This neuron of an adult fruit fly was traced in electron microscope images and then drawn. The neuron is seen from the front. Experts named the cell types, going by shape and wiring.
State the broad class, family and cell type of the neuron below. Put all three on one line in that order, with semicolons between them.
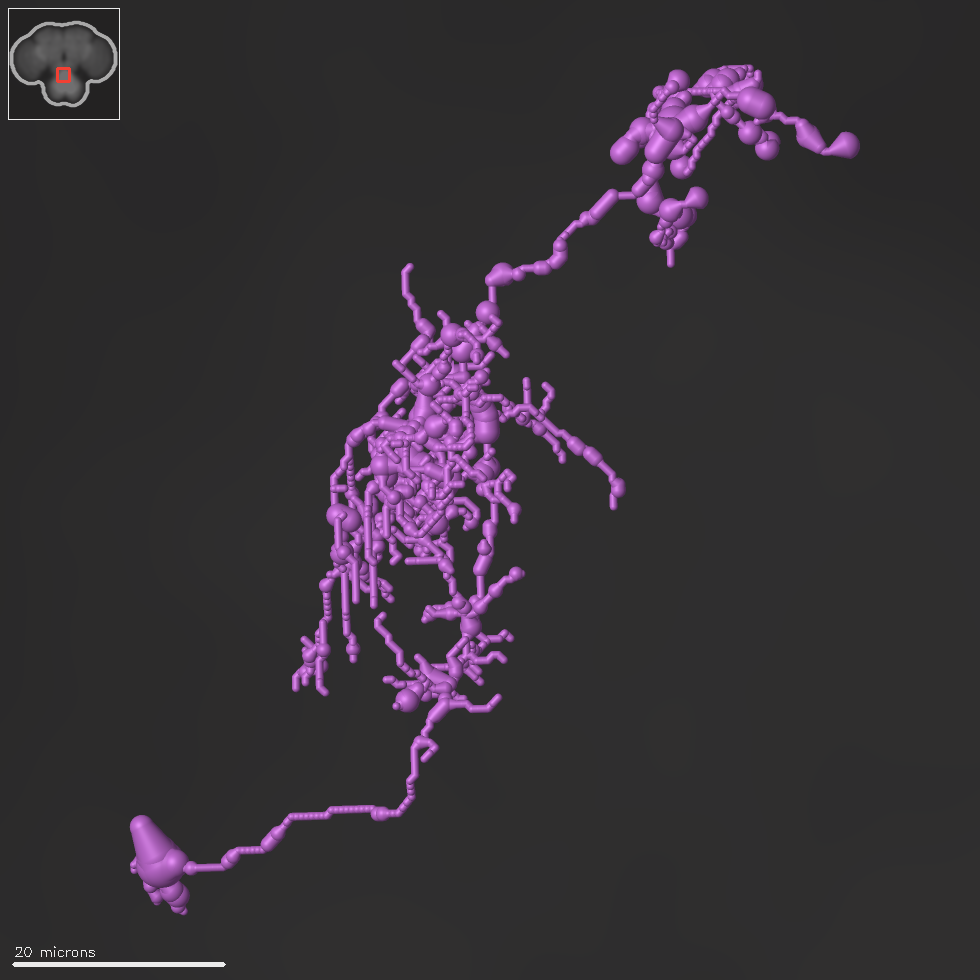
nerve-cord intrinsic neuron; hemilineage 06A; IN06A109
